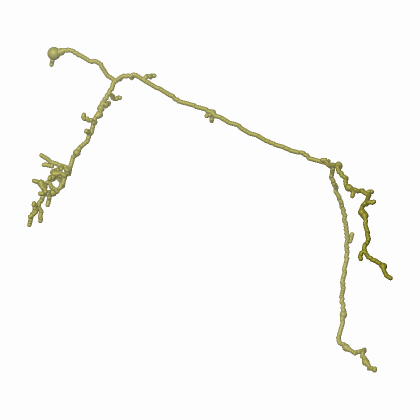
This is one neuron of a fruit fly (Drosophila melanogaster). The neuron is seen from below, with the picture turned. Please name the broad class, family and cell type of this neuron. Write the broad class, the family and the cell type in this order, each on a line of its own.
optic-lobe intrinsic neuron
TmY
TmY9b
